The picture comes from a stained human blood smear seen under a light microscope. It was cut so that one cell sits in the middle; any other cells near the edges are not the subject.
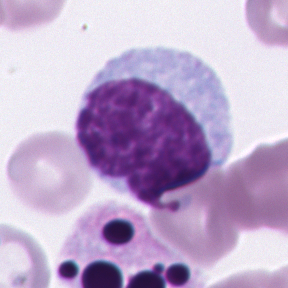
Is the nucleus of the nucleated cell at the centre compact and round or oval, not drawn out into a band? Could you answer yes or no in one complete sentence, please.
Yes, the shape of the nucleus is one compact round or oval mass.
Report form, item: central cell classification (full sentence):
In the crop, the cell of interest at the centre is a monocyte.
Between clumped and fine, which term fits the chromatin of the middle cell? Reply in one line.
Here the nuclear chromatin is coarsely clumped.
